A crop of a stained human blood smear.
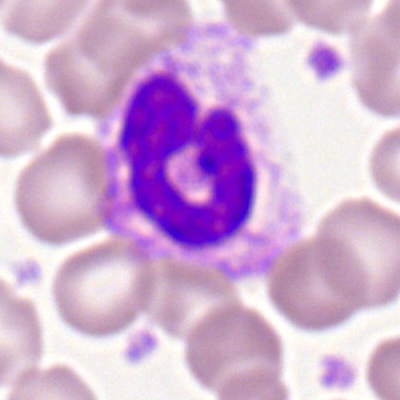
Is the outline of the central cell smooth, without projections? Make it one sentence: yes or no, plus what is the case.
No, projections, blebs or tags, or a frayed edge, break the outline of this cell.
